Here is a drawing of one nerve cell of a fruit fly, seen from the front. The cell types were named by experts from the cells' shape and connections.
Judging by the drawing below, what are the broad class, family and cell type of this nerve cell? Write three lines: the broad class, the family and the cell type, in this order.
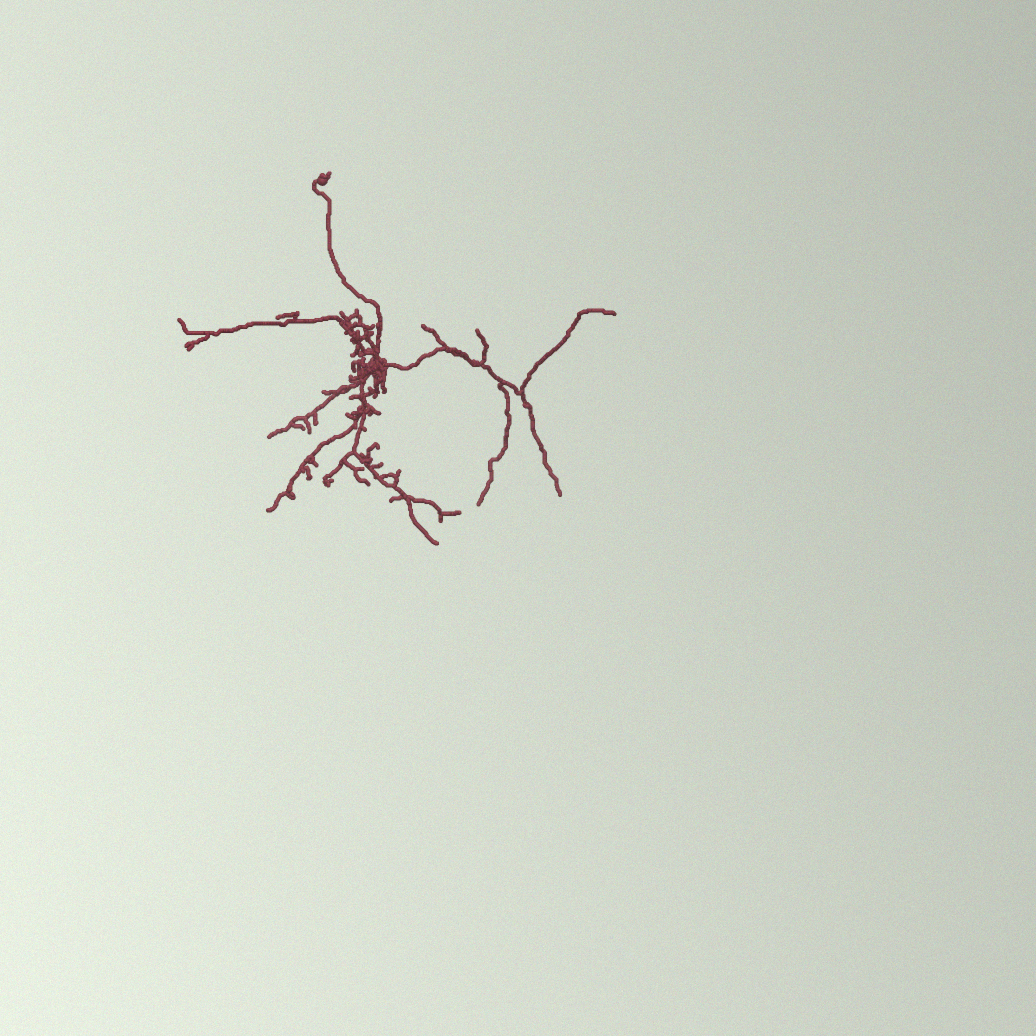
central-brain intrinsic neuron
hemilineage CLp1
CL161_b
